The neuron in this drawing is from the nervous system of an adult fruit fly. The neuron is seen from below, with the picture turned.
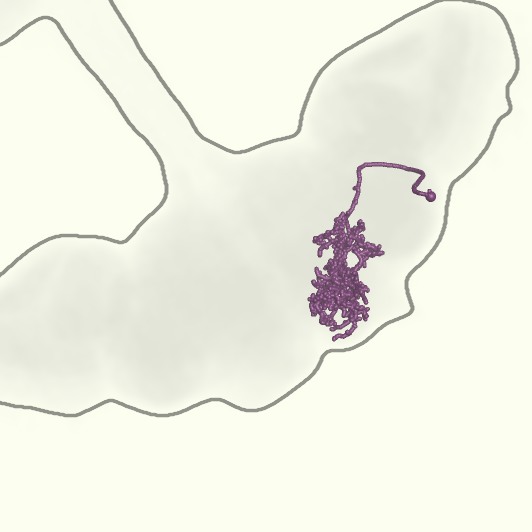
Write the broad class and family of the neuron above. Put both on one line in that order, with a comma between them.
central-brain intrinsic neuron, hemilineage SLPav2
